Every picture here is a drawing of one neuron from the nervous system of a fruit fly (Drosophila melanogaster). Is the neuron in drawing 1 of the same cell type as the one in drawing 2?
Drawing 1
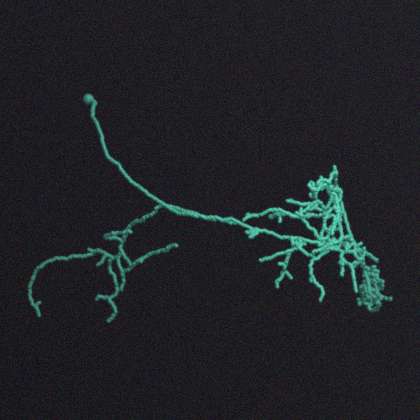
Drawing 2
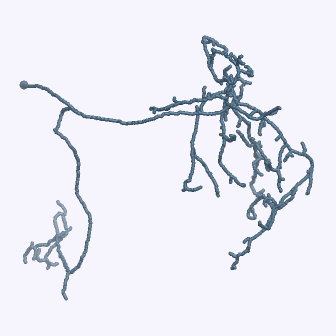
no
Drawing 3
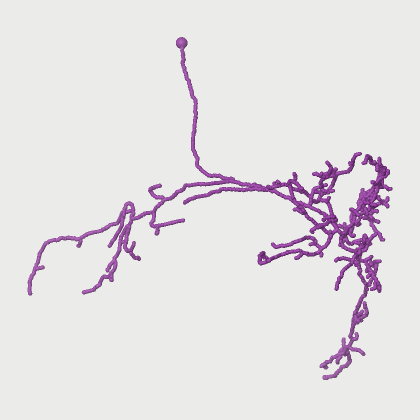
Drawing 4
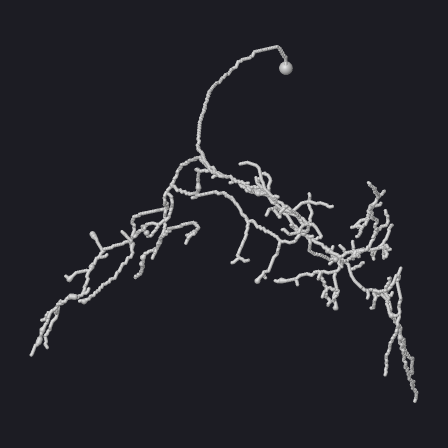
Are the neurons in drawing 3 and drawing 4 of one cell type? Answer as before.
yes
